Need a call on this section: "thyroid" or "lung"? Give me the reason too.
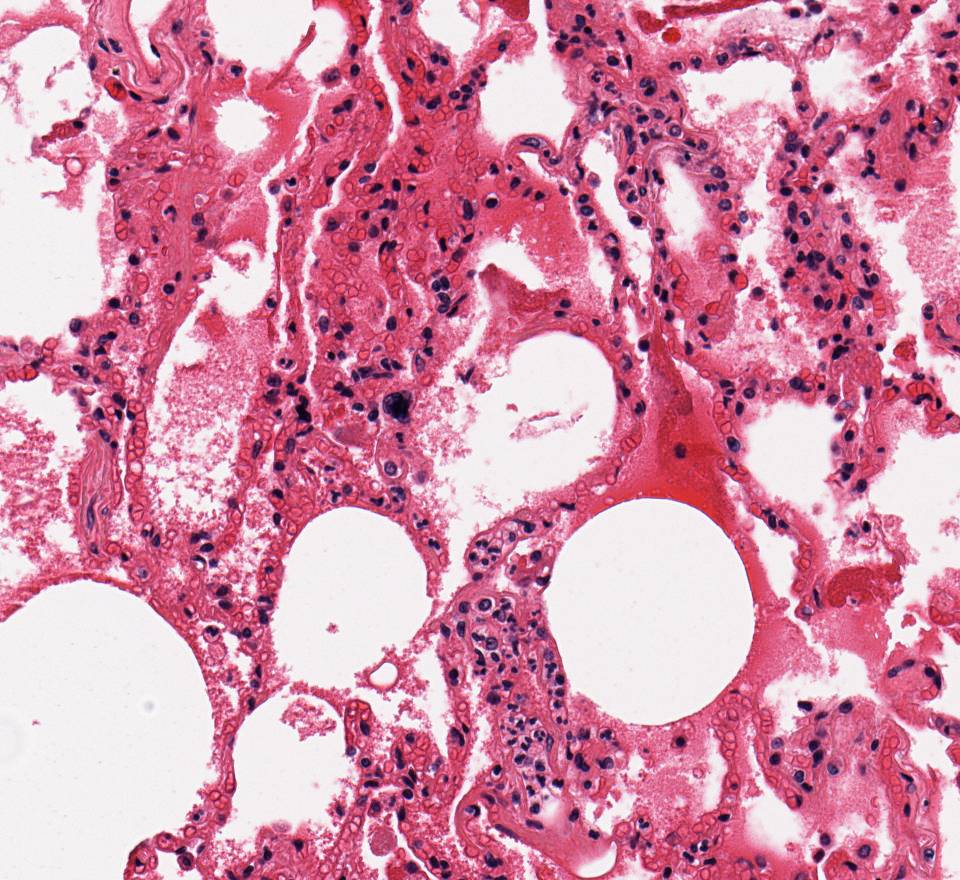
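Lung. Thin, branching septa divide the field into many irregular spaces. Septal capillaries crowded with red blood cells. Septa carry many small, dark, round to oval nuclei with little visible cytoplasm. No glands or cartilage.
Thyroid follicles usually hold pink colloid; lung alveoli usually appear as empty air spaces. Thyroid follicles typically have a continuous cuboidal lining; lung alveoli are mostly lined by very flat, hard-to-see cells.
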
